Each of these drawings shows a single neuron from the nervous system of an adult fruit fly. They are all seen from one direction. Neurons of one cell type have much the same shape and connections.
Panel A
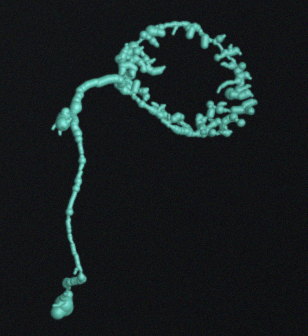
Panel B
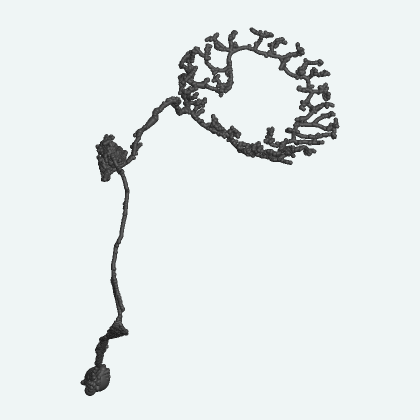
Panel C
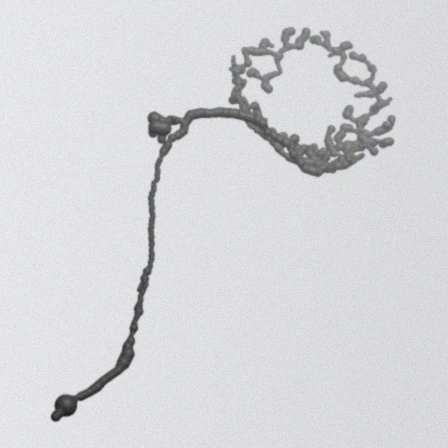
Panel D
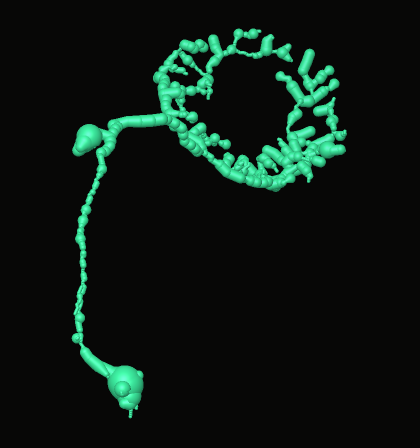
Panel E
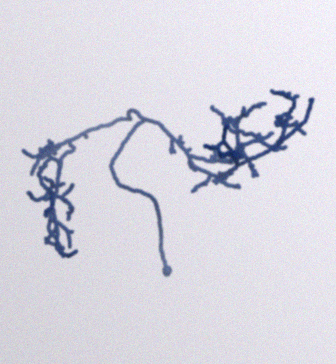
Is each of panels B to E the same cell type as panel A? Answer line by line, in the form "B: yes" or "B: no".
B: yes
C: yes
D: yes
E: no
